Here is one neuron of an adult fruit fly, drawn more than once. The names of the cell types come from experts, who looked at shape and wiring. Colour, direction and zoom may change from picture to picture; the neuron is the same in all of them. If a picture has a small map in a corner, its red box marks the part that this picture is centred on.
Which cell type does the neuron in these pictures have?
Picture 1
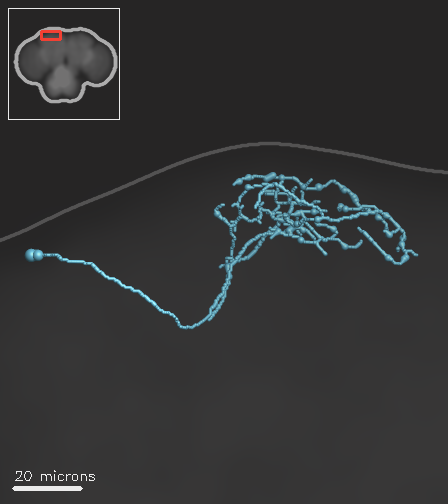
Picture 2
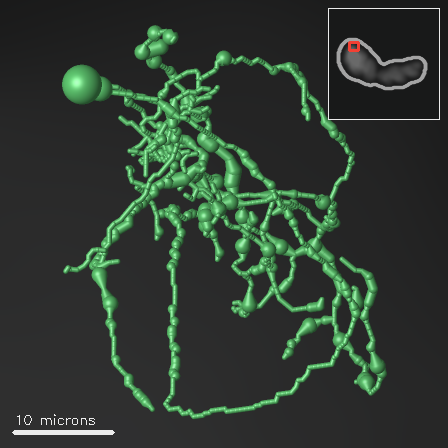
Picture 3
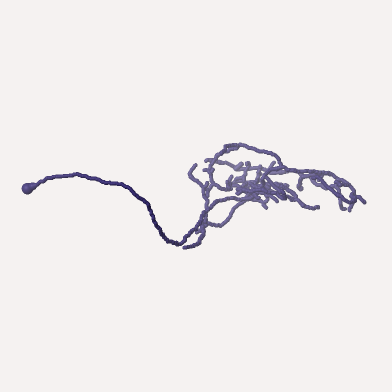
SLP268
